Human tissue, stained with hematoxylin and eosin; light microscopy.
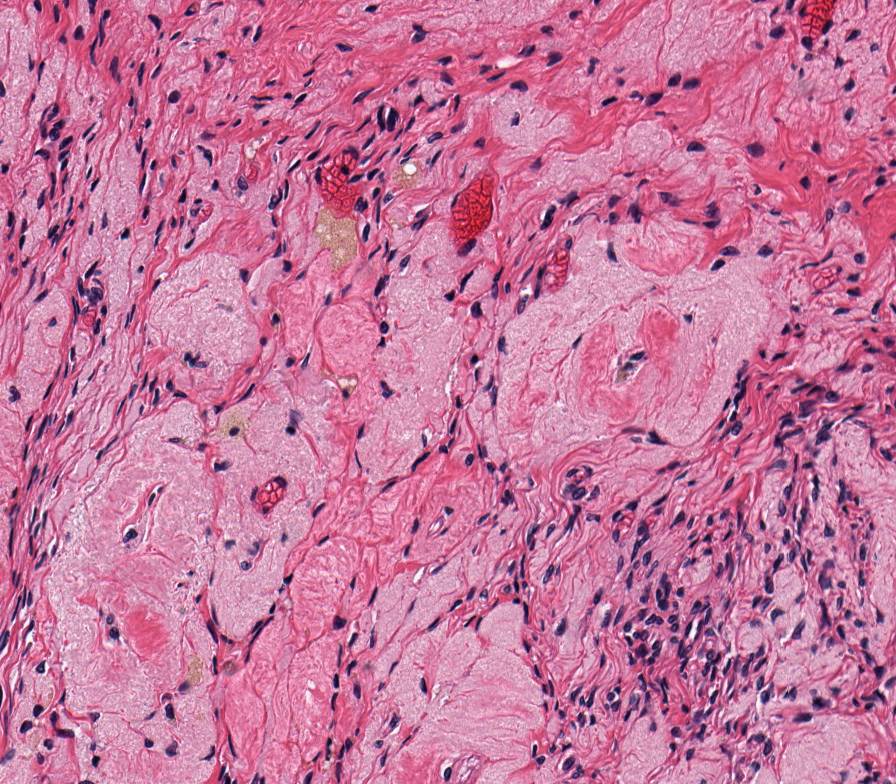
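Ovary, H&E: the pale islands hold only a few scattered nuclei, and between them you've got spindle cells with elongated, dark, tapering nuclei and scant cytoplasm. Small vessels packed with red blood cells are dotted about, mostly in the upper half. There's no epithelium and no glands anywhere in the field.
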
